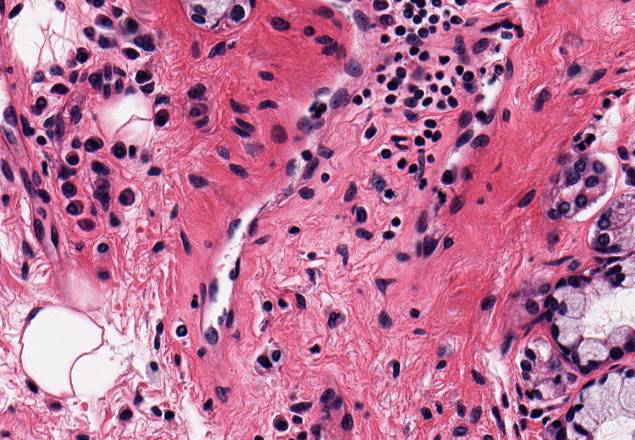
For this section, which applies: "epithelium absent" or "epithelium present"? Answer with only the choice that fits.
Epithelium present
